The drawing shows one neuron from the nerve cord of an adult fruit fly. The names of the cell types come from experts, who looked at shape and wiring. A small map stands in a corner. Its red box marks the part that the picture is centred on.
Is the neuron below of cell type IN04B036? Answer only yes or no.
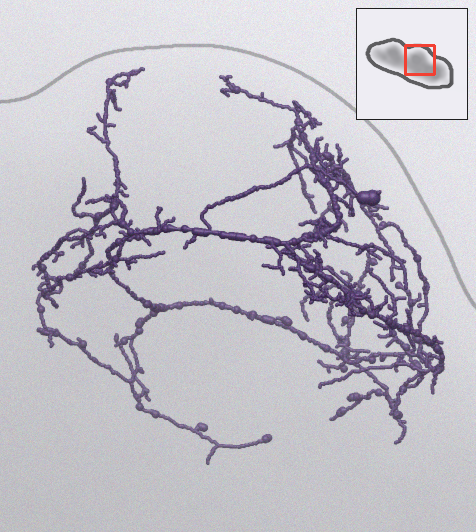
yes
